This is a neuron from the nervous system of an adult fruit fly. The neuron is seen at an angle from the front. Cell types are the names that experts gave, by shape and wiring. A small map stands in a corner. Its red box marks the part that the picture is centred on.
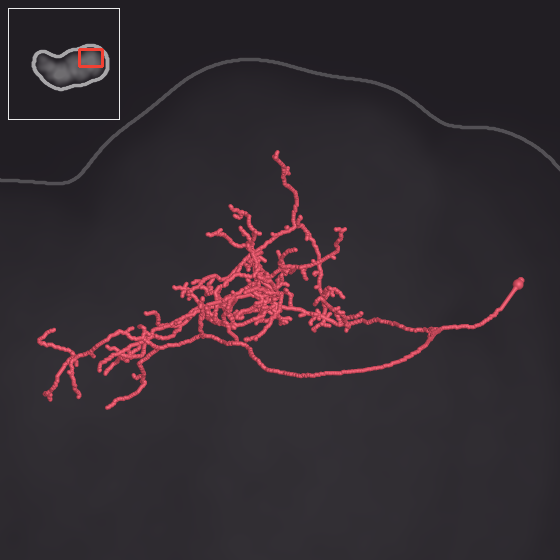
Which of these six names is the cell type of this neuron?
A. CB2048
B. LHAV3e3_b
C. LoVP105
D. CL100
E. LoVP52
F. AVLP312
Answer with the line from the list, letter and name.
D. CL100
